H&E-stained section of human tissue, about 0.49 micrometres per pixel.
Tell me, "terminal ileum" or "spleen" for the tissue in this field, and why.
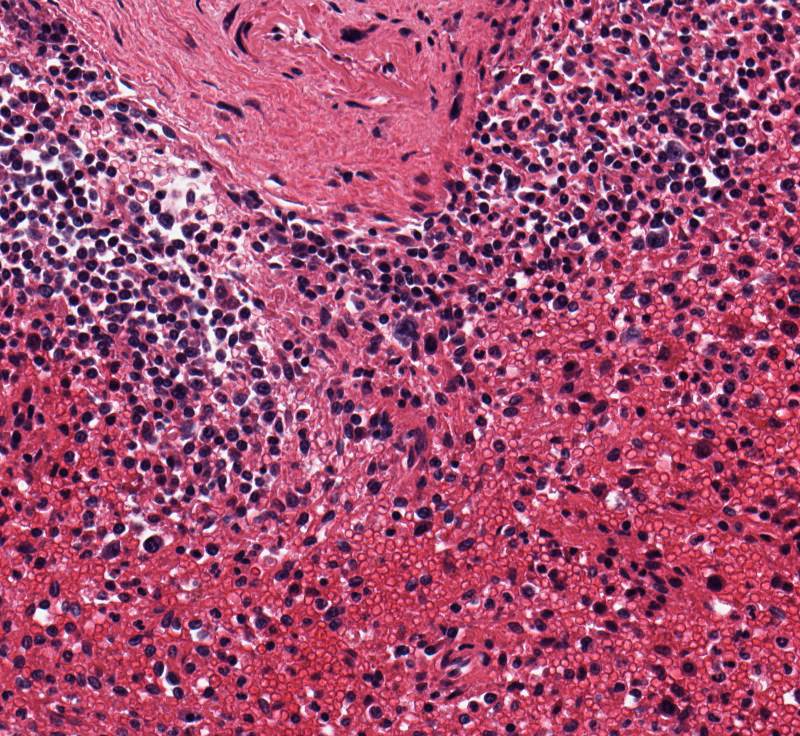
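It's spleen. What settles it against terminal ileum: no epithelium, glands or tubules anywhere in the field. Most nucleated cells are small round lymphocytes with dark, dense nuclei and scant cytoplasm. A band of pink, wavy collagenous fibres with elongated spindle-shaped nuclei crosses the top centre and tapers diagonally down toward the middle. Lower right, red blood cells keep crisp round outlines with paler centres, a ring-like look.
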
